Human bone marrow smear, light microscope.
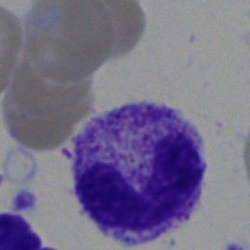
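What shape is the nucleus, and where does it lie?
It is curved like a kidney, its hollow facing upward, and it fills the lower half of the cell.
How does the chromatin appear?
Dense and dark purple.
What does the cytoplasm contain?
Many fine pinkish-purple granules.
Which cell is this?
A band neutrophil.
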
